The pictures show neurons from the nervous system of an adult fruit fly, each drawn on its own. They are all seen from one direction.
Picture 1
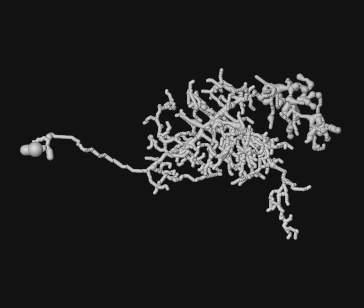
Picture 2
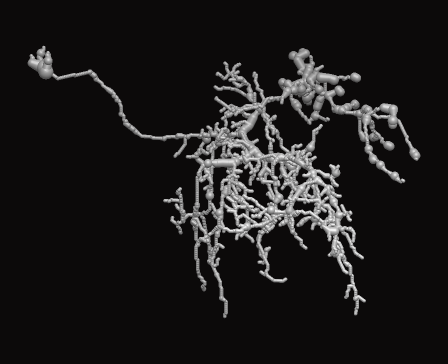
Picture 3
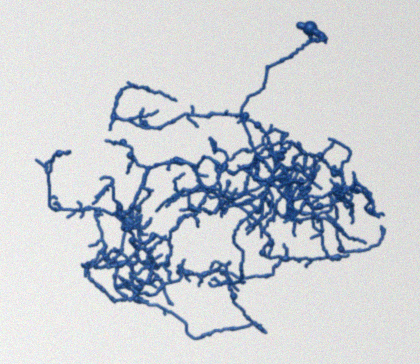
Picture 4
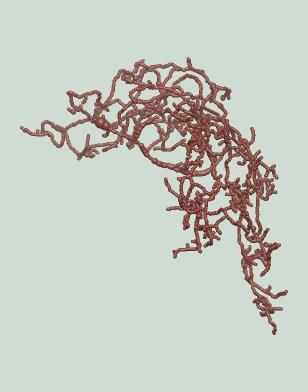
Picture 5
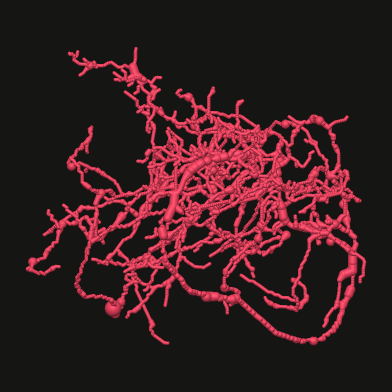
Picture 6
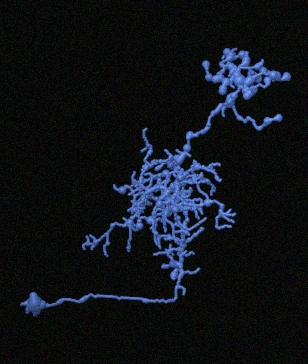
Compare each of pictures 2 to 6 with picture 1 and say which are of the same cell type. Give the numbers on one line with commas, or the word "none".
2, 6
